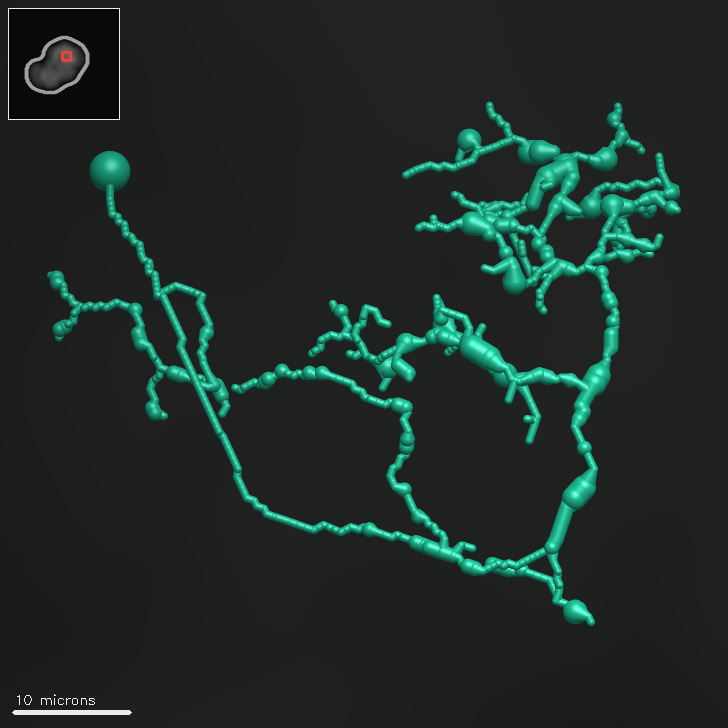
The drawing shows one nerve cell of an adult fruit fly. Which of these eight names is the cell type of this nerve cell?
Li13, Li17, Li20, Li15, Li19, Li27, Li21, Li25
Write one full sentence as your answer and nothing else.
In terms of cell type, the nerve cell is Li21.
